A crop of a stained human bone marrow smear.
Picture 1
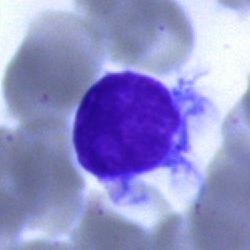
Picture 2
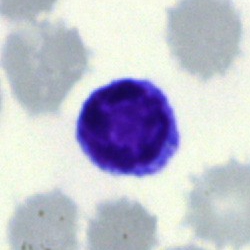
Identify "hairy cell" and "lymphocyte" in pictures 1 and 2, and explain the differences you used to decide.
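Assignment first: picture 1 holds the hairy cell, picture 2 the lymphocyte. Item one, the outline: the hairy cell's roughly round body sends fine, ragged hair-like projections from its right and lower edges, whereas the lymphocyte is round with a fairly smooth, regular outline. Item two, the cytoplasm: a scant pale blue rim in the hairy cell, a thin blue rim best seen at the lower right in the lymphocyte, and no granules in either.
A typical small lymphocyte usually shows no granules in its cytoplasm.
Item three, the chromatin: dense and deep purple with only faint mottling in the hairy cell, dense, dark purple and coarsely clumped in the lymphocyte.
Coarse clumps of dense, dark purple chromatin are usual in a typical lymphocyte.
Item four: the hairy cell shows no nucleolus, and the lymphocyte shows no vacuoles.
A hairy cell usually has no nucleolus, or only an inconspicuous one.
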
